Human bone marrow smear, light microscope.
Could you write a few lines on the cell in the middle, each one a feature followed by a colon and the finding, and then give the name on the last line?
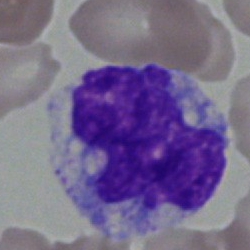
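Outline: roughly round
Nucleus: irregular, with folds and indentations
Chromatin: dark purple and clumped, with small paler patches
Cytoplasm: several small clear vacuoles
Identification: monocyte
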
